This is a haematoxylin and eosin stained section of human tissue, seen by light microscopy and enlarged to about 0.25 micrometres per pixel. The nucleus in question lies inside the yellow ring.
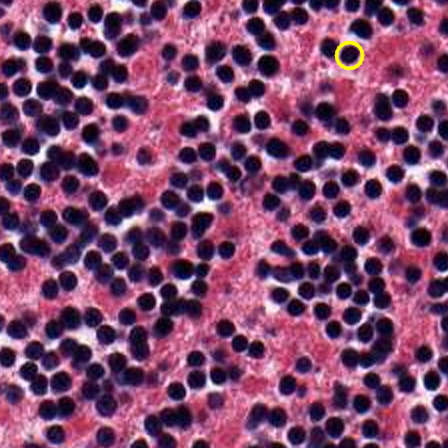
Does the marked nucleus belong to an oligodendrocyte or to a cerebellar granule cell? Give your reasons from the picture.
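The marked nucleus belongs to a cerebellar granule cell. The nucleus is round and evenly, densely dark, with no inner detail visible. It is about the same size as the many other dark round nuclei around it. Almost no cytoplasm is visible around it; the dark nucleus sits nearly bare against the pink background.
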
